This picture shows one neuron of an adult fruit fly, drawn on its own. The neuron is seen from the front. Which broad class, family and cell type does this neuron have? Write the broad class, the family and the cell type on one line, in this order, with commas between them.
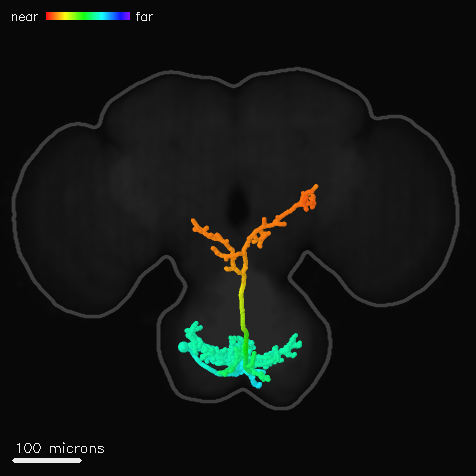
ascending neuron, hemilineage 09B, AN09B030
